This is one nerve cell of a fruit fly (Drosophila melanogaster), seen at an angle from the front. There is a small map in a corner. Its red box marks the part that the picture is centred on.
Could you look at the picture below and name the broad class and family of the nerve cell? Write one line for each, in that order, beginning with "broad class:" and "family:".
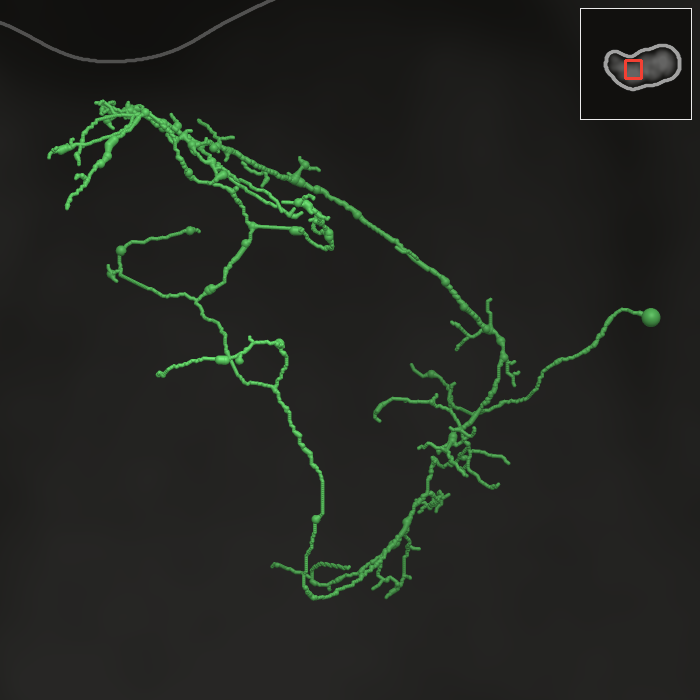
broad class: nerve-cord intrinsic neuron
family: hemilineage 17A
